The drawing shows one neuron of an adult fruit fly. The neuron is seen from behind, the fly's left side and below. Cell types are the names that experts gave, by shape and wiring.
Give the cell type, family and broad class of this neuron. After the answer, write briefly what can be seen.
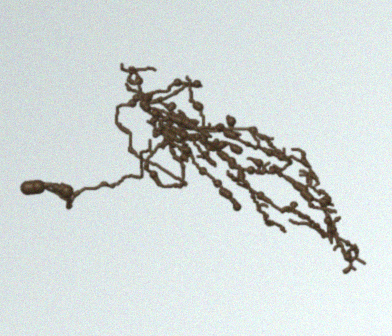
It is of cell type GNG266. The family is hemilineage TRdl_b. It is a central-brain intrinsic neuron. The cell body can be seen on the left of the picture. Dozens of branch ends can be seen.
